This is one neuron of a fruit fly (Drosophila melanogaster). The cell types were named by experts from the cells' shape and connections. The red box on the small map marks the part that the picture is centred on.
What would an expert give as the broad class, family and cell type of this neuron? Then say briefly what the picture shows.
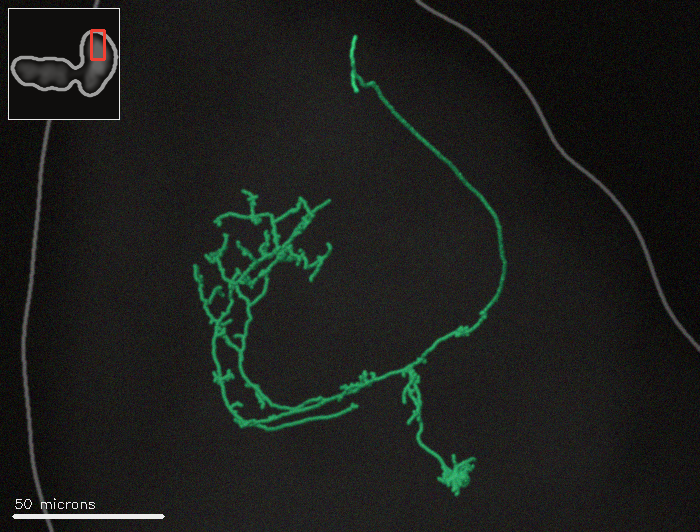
Its broad class is visual centrifugal neuron. Its family is Lat. It is of cell type Lat1. It is in the brain and does not reach the nerve cord. By the scale bar it is about 150 microns tall in this view. Dozens of branch ends can be seen.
